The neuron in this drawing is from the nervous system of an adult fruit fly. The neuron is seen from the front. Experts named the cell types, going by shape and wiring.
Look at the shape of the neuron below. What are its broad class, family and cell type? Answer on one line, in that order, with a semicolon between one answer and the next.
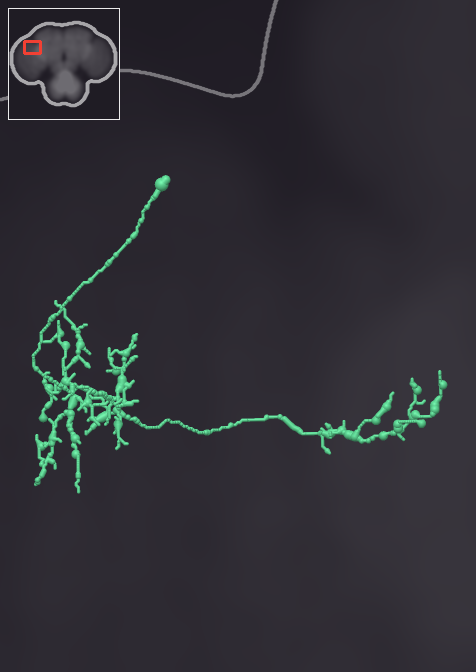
optic-lobe intrinsic neuron; TmY; TmY13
